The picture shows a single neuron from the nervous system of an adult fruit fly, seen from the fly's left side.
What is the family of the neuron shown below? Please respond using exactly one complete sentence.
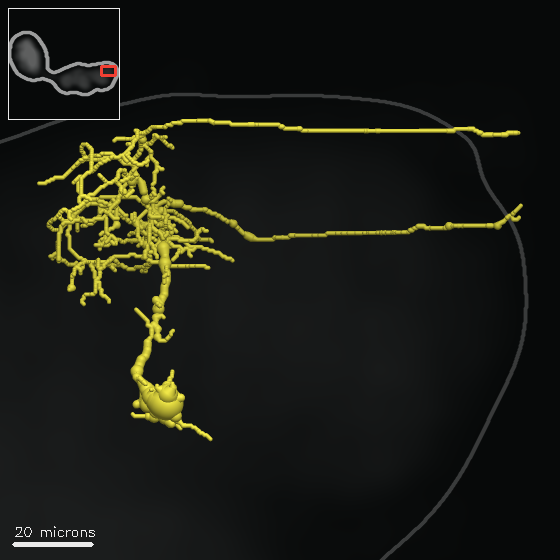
The neuron sits within family hemilineage 00B.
